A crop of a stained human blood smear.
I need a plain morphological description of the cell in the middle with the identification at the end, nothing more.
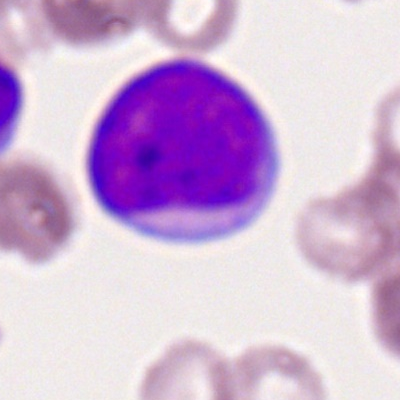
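Starting with the chromatin, it is deep purple and fairly even, with a few faint paler patches. Next, a small dark dot lies in the nucleus just left of centre. The cytoplasm is scant, forming a pale lavender-blue crescent along the bottom of the cell. Finally, no granules are visible in the cytoplasm. The cell is a myeloblast.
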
